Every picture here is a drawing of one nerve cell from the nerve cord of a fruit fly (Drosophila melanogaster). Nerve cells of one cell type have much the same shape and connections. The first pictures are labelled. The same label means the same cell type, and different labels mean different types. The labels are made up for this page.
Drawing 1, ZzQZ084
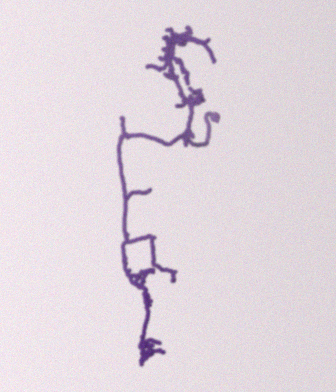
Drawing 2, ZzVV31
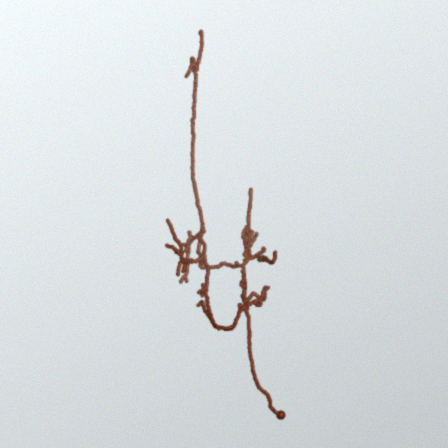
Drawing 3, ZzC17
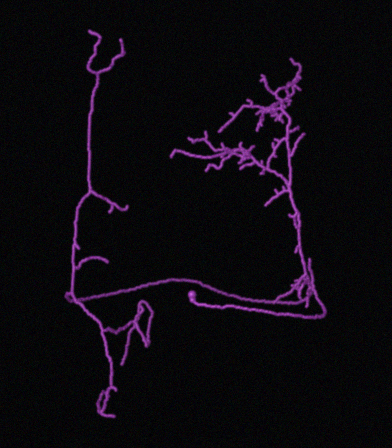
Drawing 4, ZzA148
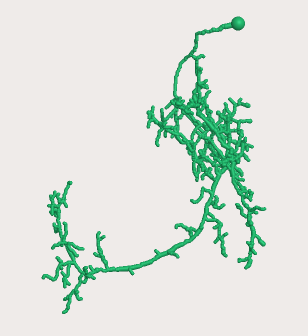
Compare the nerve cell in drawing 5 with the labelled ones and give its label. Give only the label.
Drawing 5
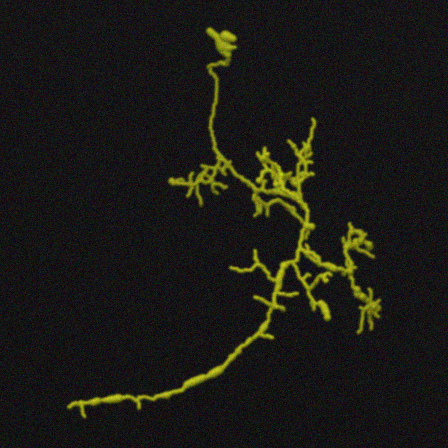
ZzA148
